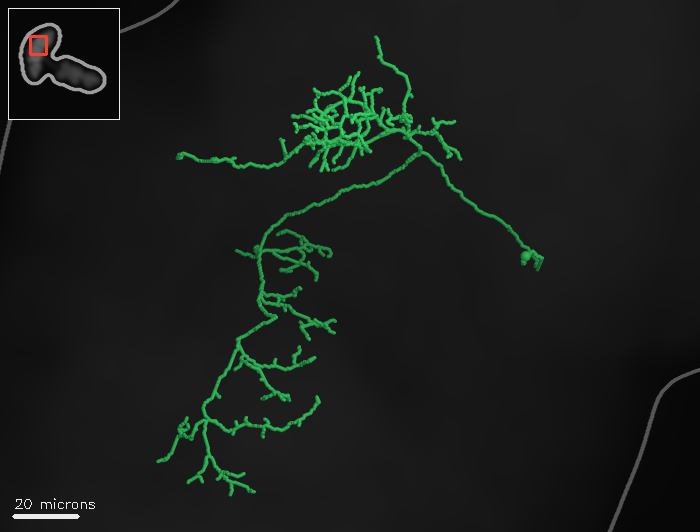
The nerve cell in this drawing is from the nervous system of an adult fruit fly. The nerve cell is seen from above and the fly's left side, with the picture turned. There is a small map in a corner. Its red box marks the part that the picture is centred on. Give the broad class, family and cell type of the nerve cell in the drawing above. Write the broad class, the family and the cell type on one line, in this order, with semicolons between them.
central-brain intrinsic neuron; hemilineage SIPp1; FB6Q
